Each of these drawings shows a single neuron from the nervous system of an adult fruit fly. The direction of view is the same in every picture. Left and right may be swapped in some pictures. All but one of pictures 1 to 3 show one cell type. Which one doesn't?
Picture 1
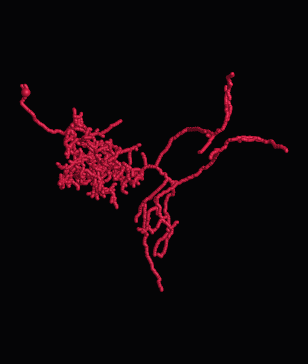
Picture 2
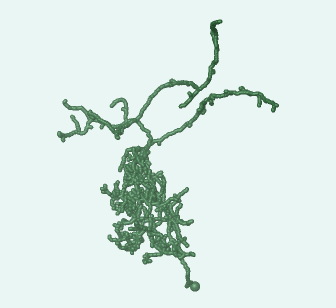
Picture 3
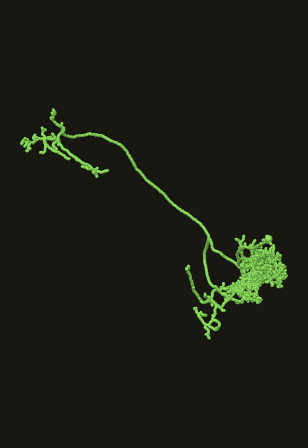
3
